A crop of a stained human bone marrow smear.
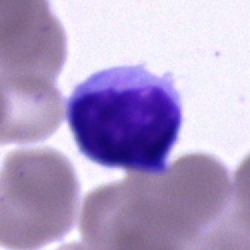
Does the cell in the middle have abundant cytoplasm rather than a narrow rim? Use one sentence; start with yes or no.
No, the nucleus fills most of this cell.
